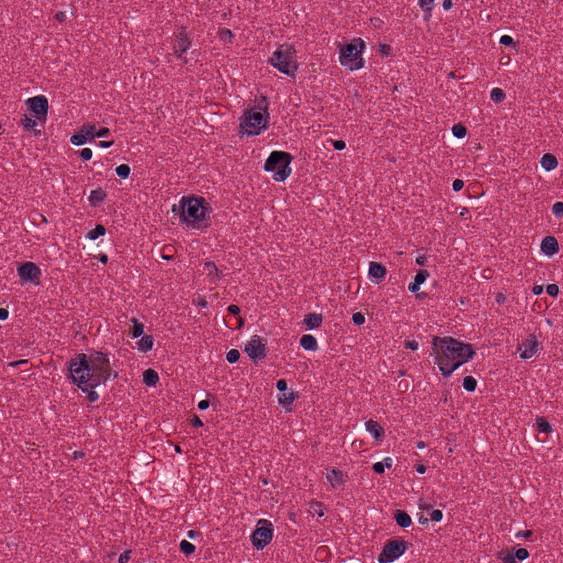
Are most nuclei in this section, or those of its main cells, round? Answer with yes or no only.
Yes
